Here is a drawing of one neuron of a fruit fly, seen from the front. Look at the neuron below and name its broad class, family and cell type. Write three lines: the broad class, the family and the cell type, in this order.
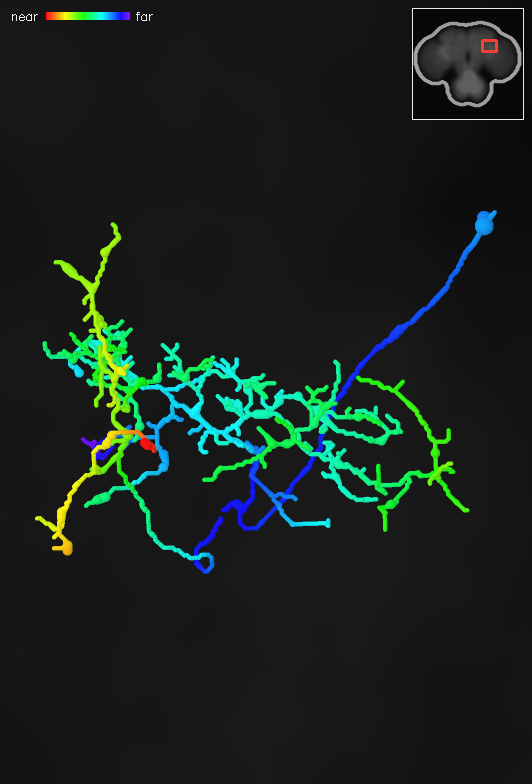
central-brain intrinsic neuron
hemilineage VPNp1_medial
PVLP133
